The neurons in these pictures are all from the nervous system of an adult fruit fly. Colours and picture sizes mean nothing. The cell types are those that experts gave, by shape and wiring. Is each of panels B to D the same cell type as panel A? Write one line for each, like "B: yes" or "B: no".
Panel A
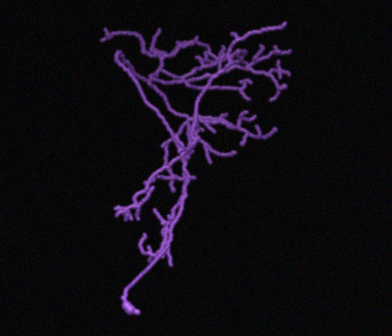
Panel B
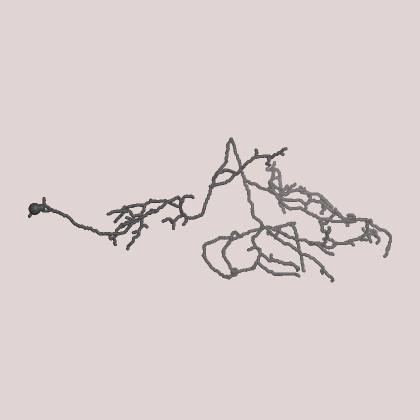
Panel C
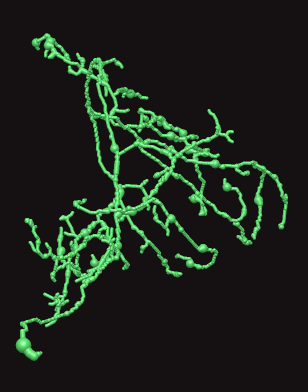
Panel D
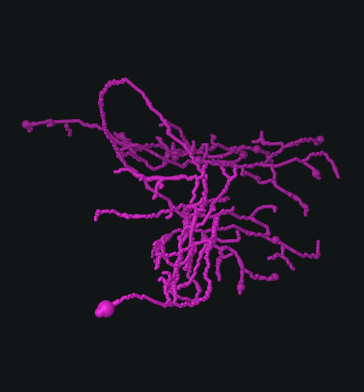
B: yes
C: yes
D: yes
